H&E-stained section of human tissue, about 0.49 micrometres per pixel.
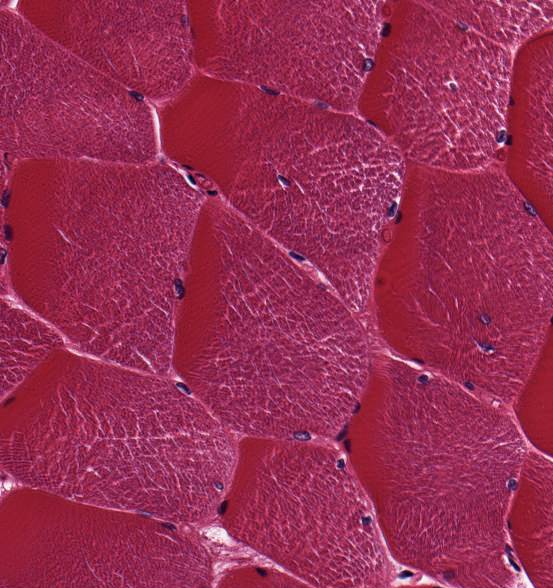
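Skeletal muscle. Fibres have polygonal outlines, with angular corners where neighbours meet, and are broadly similar in size across the field. Small, dark, flattened nuclei lie mostly at the fibre edges. Fibre cytoplasm stains deep pink-red, with a fine speckled pattern of myofibrils.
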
